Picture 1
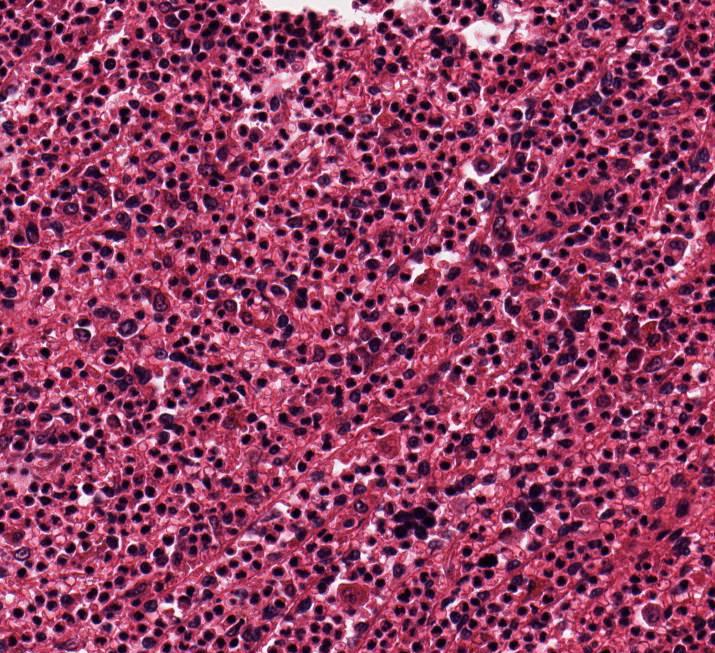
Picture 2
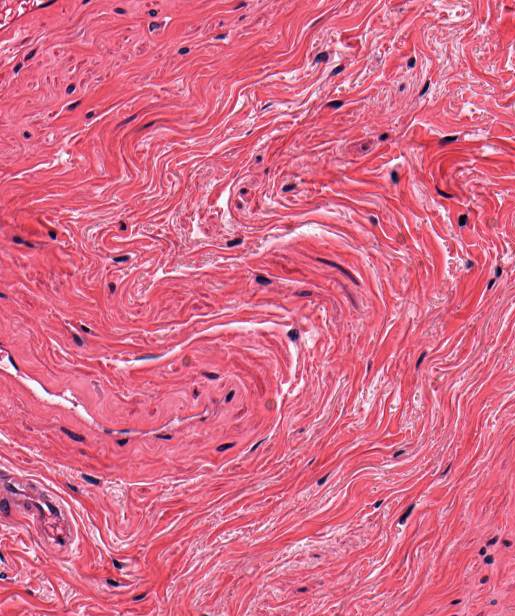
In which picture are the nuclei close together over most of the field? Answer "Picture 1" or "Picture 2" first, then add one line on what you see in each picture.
Picture 1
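What picture 1 shows: Densely packed cells form one continuous sheet across the whole field, with no glands or follicles.
What picture 2 shows: Nuclei are sparse and widely scattered between the fibre bundles.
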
